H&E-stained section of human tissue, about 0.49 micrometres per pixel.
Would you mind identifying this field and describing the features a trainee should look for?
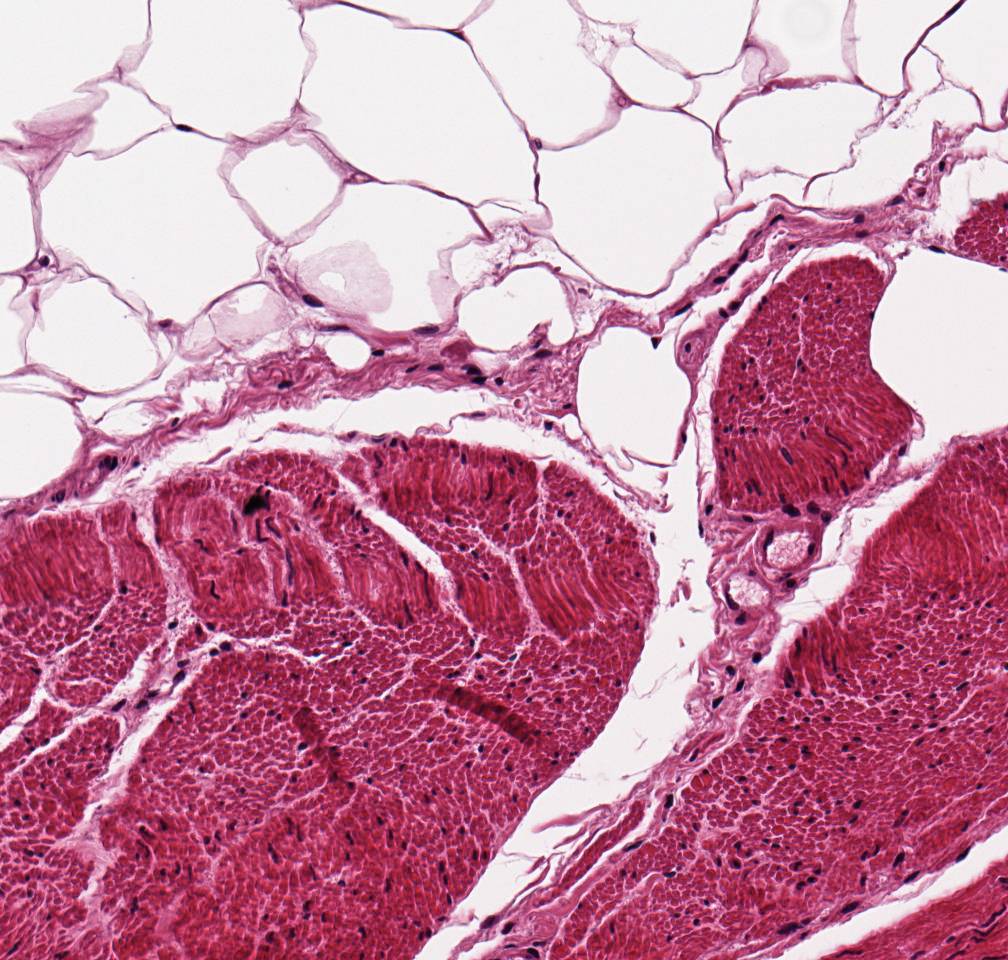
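Mostly, it's smooth muscle: dense pink muscle fills the lower two-thirds.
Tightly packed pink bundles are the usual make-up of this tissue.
Thin pale strands of connective tissue split it into irregular bundles, and within them small dark nuclei are sparsely scattered. The upper third is fat, large unilocular cells each a single clear space bounded by a thin pink membrane.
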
